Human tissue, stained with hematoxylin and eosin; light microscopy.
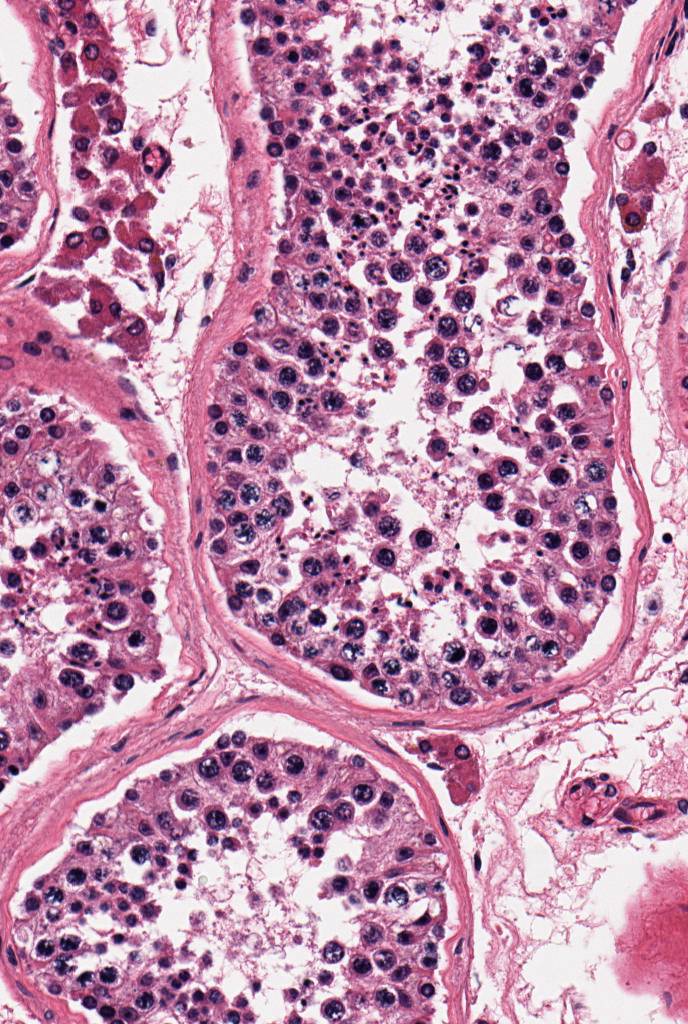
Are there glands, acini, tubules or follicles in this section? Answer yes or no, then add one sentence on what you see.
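Yes. The field is made up of rounded tubules cut in cross-section, with one large tubule in the centre and parts of others at the left and bottom.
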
